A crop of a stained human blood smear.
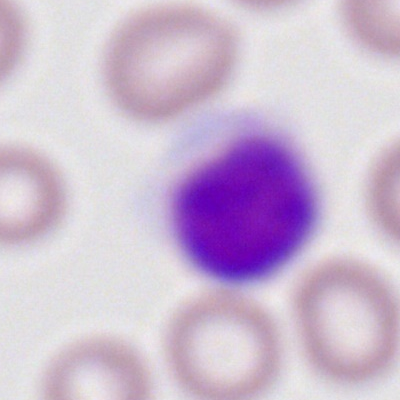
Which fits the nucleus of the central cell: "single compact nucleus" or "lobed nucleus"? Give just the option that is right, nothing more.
Single compact nucleus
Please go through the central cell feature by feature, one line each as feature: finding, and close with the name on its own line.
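Nucleus: fills most of the cell
Nuclear stain: dense, dark purple
Cytoplasm amount: scant, widest on the upper left side
Cytoplasm colour: pale blue
Name: lymphocyte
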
